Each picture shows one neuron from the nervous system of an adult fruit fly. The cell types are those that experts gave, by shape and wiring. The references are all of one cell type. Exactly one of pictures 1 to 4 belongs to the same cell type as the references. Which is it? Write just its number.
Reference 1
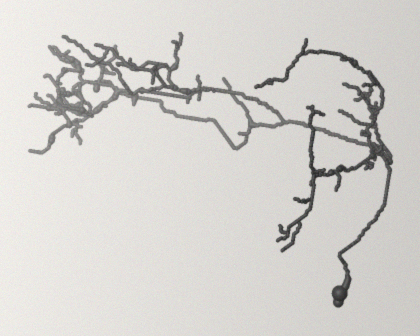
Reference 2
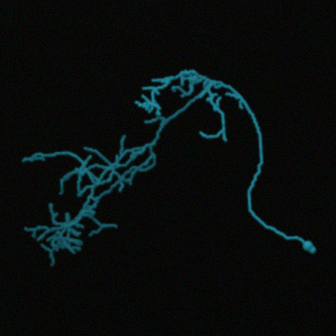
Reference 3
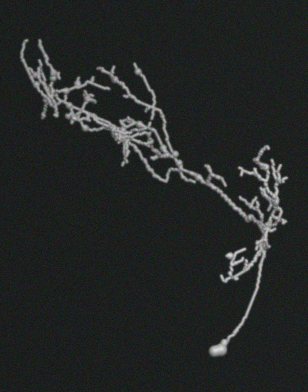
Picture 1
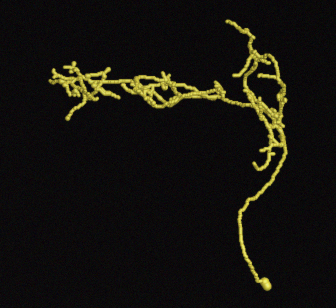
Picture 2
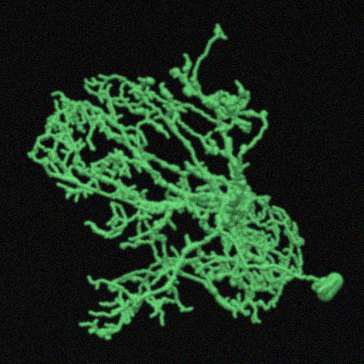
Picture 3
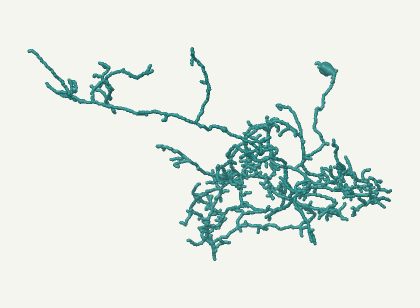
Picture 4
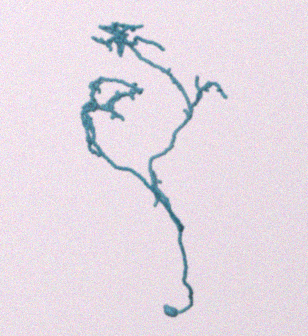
1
